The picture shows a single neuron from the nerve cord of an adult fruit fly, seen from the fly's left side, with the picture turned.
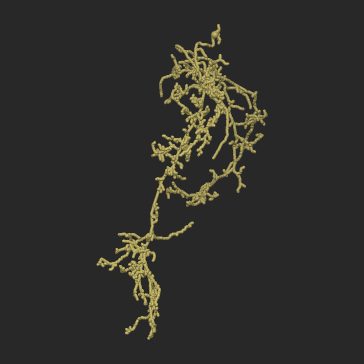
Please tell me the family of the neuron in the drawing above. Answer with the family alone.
hemilineage 01A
